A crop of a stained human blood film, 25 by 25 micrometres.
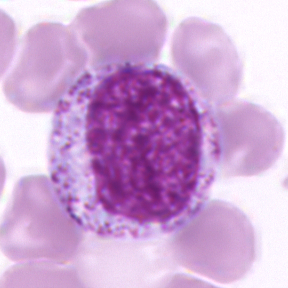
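Myelocyte in the middle of the smear. Its outline is roughly round and smooth, and the nucleus sits off-centre toward the right side. Many small dark purple granules are sprinkled through the cytoplasm. The chromatin looks patchy: darker purple clumps with lighter spaces between them.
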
